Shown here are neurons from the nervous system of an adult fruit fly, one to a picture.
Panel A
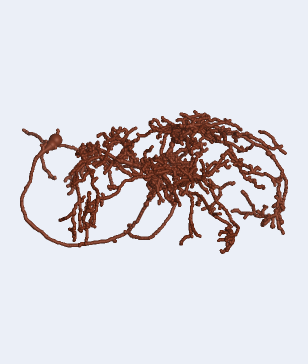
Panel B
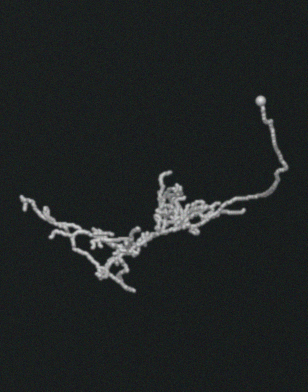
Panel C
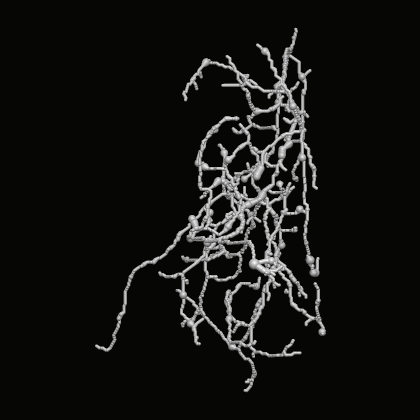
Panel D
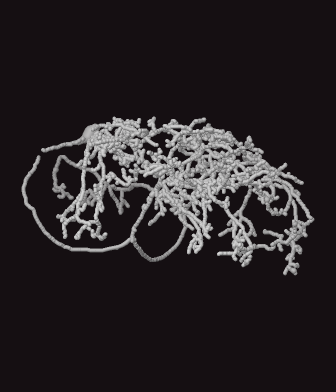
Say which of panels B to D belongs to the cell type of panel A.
D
